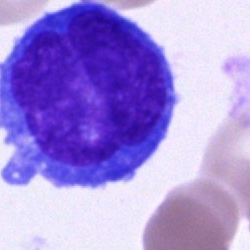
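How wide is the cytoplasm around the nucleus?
It forms only a narrow rim.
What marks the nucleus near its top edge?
A faint groove runs down from that edge.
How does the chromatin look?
Finely granular, without coarse dark clumps.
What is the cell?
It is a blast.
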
